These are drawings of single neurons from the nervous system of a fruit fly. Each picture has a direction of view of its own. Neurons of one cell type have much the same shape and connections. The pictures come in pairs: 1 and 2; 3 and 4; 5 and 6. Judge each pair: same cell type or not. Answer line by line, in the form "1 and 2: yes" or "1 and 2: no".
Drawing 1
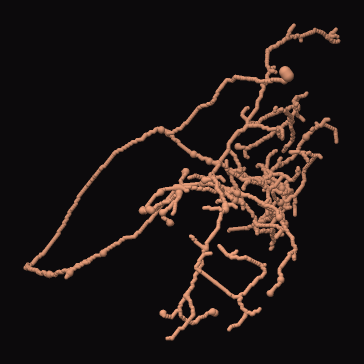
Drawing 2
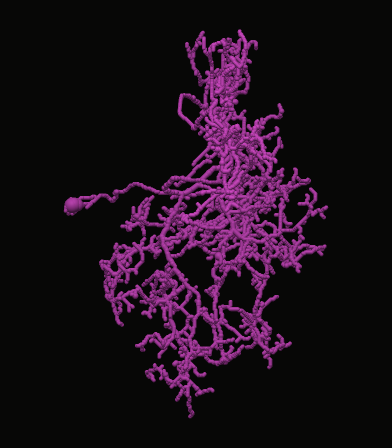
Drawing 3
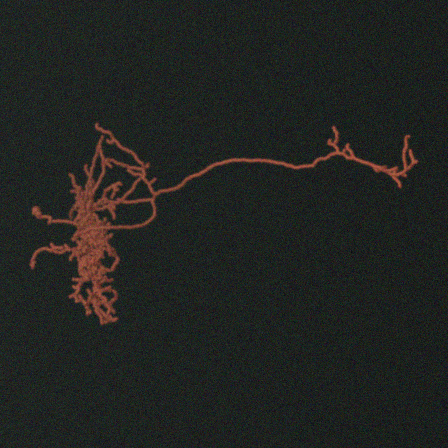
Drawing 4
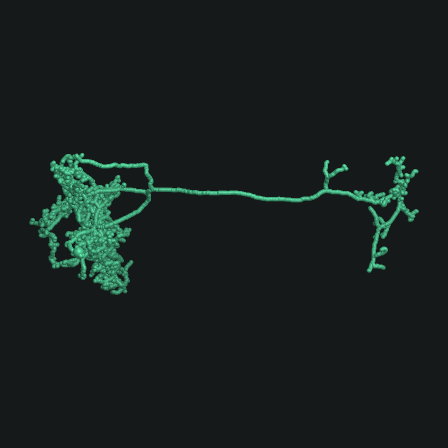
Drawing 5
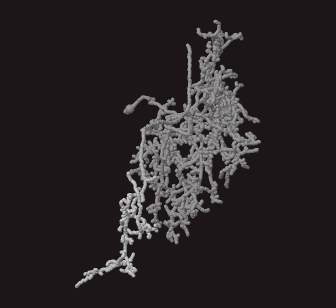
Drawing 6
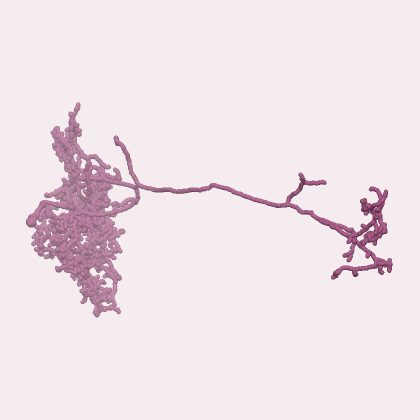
1 and 2: no
3 and 4: no
5 and 6: yes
